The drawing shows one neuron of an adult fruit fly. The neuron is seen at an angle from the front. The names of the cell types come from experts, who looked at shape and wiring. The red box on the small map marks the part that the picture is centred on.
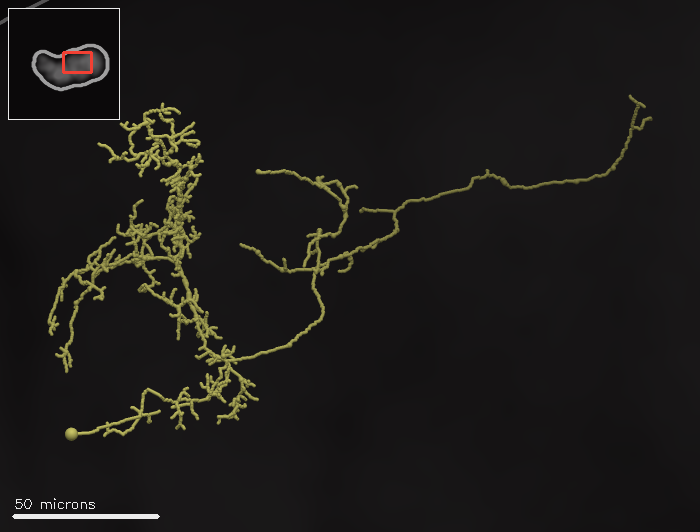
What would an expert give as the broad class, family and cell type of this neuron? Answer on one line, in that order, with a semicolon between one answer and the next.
central-brain intrinsic neuron; hemilineage VLPl2_medial; AVLP189_a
